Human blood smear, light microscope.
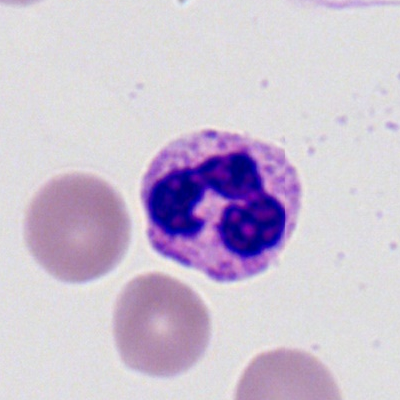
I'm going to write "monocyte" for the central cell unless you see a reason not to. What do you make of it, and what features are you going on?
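Let me see: the outline is roughly round, and the nucleus has three lobes arranged around a small pale patch of cytoplasm near the centre. Chromatin is dark purple and coarsely clumped; the pale pinkish-lilac cytoplasm holds fine small lilac granules. Separate lobes take me towards segmented neutrophil and away from monocyte.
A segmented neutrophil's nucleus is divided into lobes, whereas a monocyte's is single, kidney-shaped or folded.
The pinkish-lilac cytoplasm also argues against monocyte.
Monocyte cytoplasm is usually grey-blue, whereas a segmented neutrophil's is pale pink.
So not a monocyte: it's a segmented neutrophil.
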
